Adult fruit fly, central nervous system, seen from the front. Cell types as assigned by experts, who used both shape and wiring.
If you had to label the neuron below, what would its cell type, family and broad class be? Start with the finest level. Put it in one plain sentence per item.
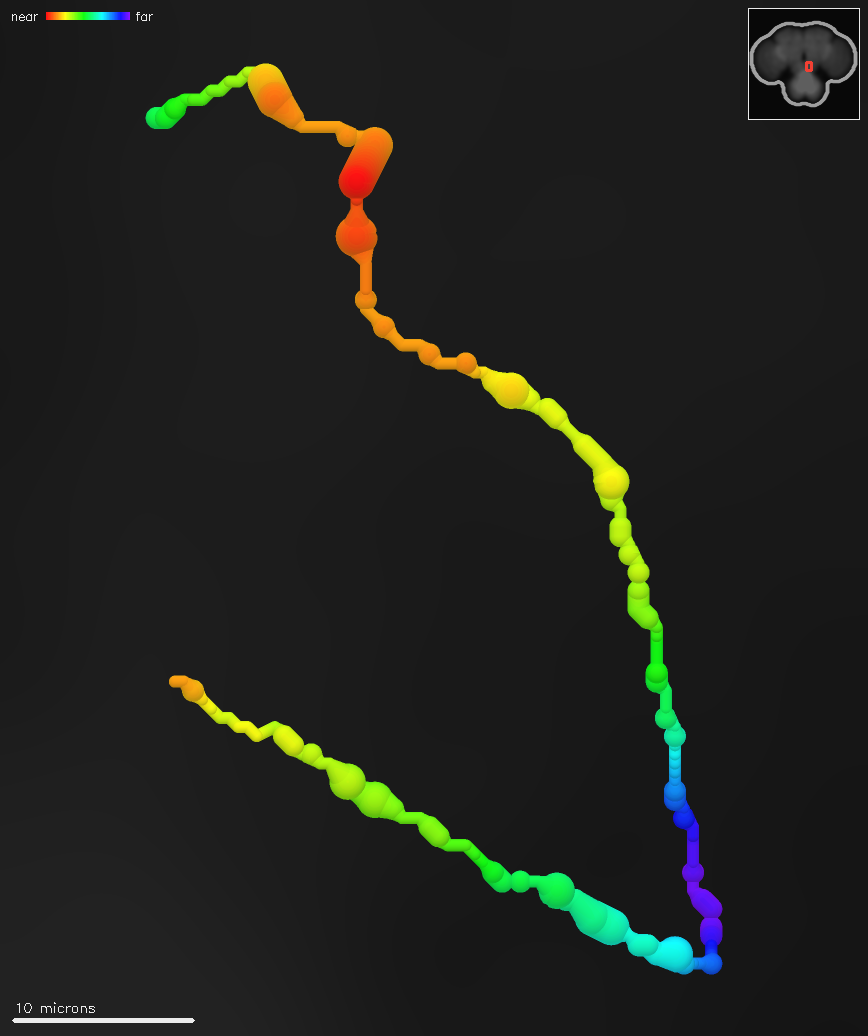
Type ENS3 of the ENS family, a sensory neuron entering the brain.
